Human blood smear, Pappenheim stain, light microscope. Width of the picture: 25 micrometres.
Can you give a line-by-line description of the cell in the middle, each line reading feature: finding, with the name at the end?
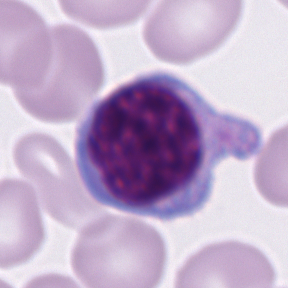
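Chromatin: dark purple, coarsely clumped, paler patches between clumps
Cytoplasm: thin rim on the left, broader band on the right
Granules: no coarse granules in the cytoplasm
Vacuoles: none seen in the cytoplasm
Name: typical lymphocyte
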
